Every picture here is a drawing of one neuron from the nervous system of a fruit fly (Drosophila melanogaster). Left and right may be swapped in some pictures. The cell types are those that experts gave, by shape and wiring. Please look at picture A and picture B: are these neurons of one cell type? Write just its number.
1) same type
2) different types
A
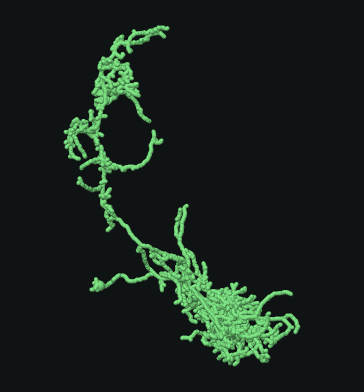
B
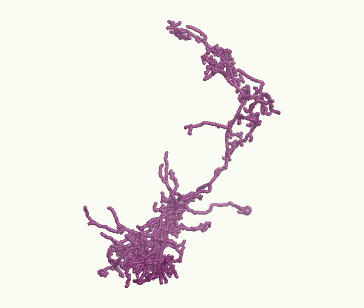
1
